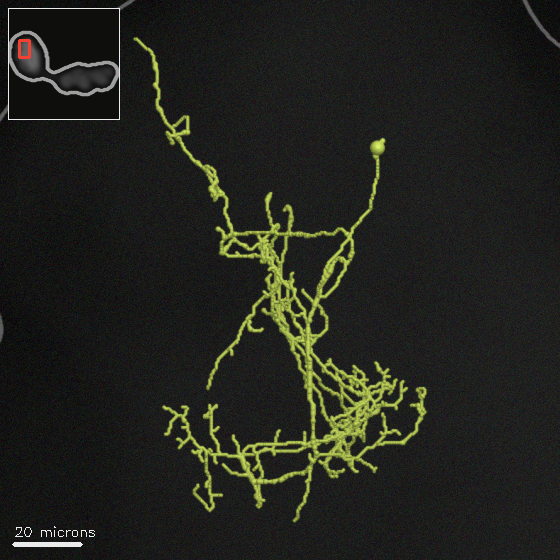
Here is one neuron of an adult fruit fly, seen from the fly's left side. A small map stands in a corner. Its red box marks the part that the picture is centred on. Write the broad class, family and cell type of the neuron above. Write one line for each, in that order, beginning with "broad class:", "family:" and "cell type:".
broad class: central-brain intrinsic neuron
family: hemilineage LHl1
cell type: AVLP755m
